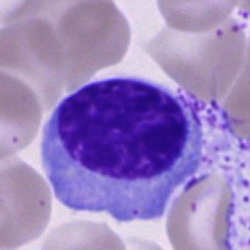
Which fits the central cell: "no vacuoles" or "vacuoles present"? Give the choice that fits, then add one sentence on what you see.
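No vacuoles. The cytoplasm contains no vacuoles.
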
